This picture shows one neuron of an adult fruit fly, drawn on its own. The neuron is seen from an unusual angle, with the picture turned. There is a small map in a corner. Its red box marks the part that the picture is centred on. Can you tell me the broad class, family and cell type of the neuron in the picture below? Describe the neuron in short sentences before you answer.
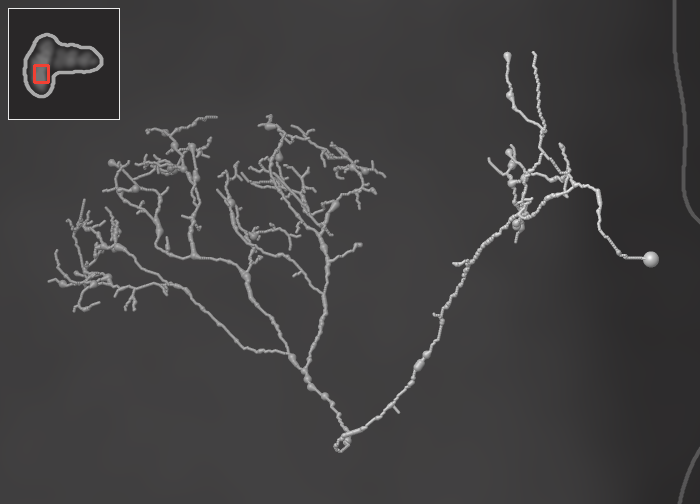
The cell body can be seen on the right of the picture. Dozens of branch ends can be seen. It is a visual projection neuron. The family is hemilineage PSp3. It is of cell type LC46b.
